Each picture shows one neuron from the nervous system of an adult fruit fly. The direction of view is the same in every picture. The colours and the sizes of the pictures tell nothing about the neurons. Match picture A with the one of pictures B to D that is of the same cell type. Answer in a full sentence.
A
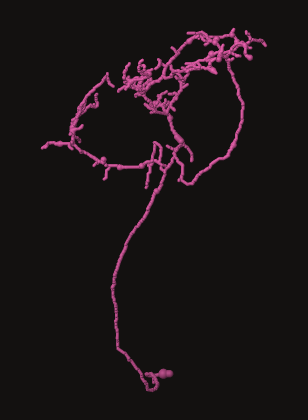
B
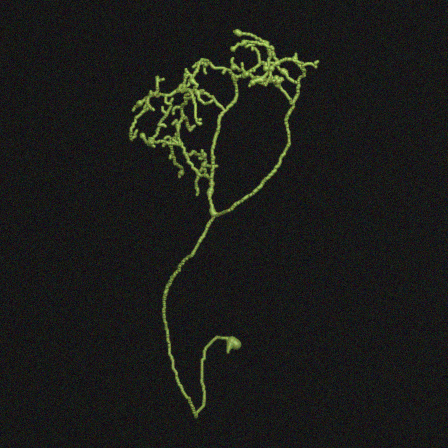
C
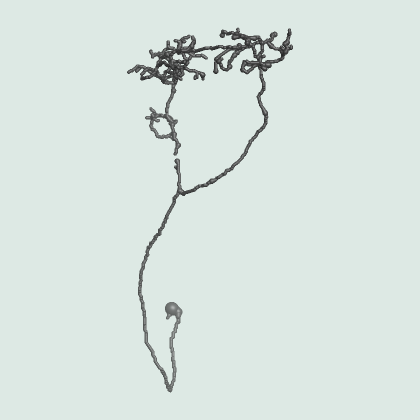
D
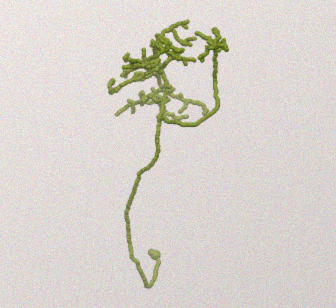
Picture D is of the same cell type.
